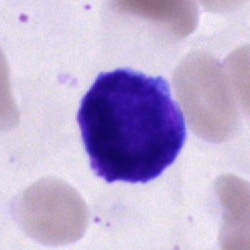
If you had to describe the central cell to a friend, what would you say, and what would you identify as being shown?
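Nucleus occupies nearly the whole cell. Cytoplasm scant, at most a very thin rim. No granules visible. No vacuoles visible. Lymphocyte.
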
